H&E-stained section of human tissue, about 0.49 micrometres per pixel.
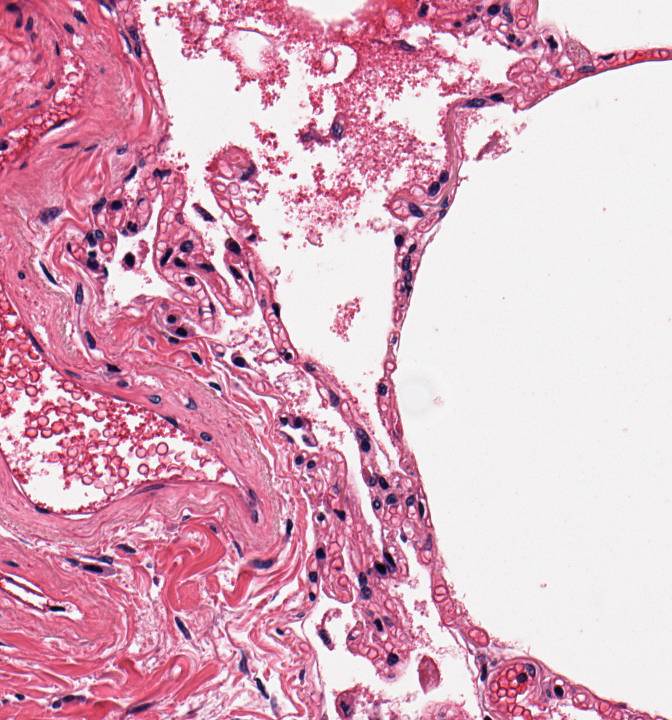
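Lung, haematoxylin and eosin. Large empty white space: most of right half. Left side: dense, wavy, deep pink collagen bundles running lengthwise. Centre: thin, branching pink septa lined by flattened cells with dark, elongated nuclei. Top centre: space filled by granular pink material with scattered red cells.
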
